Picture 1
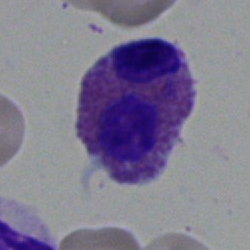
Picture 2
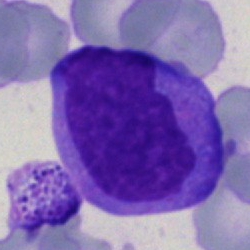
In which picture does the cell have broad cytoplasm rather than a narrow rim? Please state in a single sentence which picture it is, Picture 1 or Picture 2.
Picture 1 shows a cell with plenty of cytoplasm around its nucleus.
